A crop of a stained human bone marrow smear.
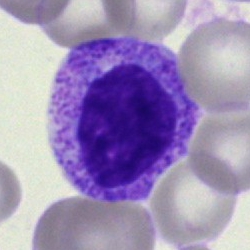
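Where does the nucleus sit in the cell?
Slightly off-centre, toward the right side.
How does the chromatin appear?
It stains dark purple and looks dense.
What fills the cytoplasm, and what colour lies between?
Many purple granules, with pale lilac cytoplasm between them.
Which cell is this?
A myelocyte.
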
